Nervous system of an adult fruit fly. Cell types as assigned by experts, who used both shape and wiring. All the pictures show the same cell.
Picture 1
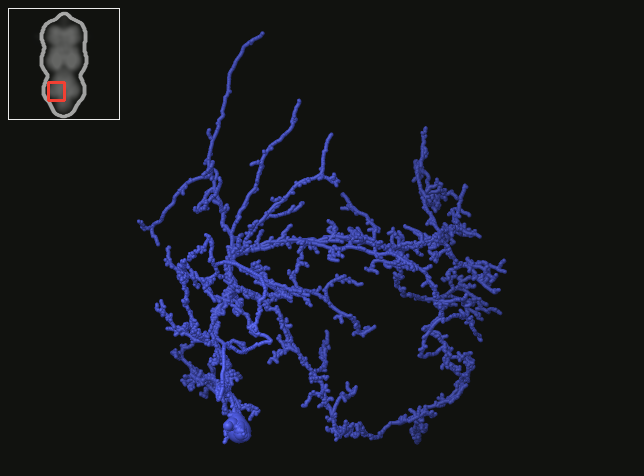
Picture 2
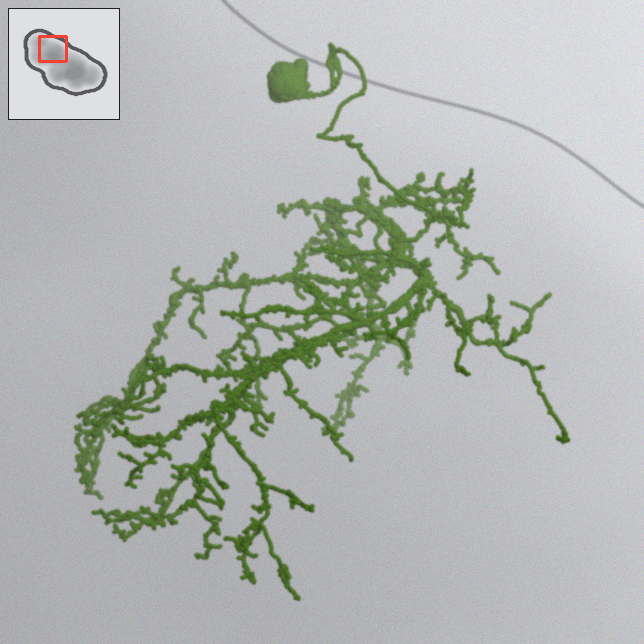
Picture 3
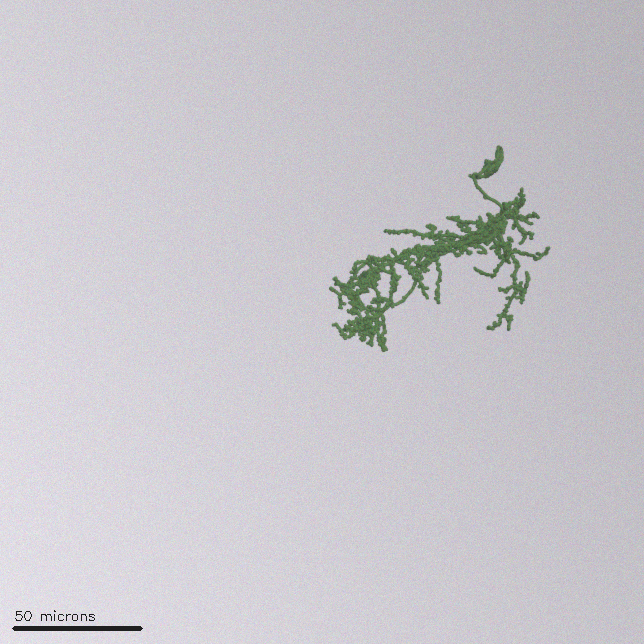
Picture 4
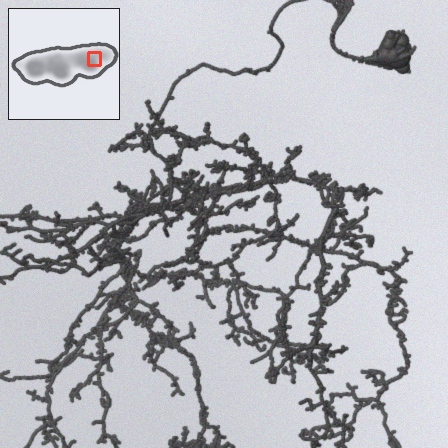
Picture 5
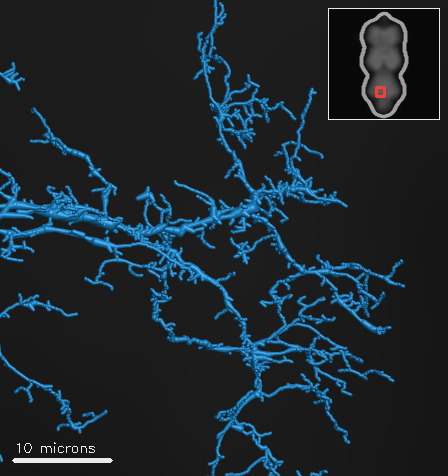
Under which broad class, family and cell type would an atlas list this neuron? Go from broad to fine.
nerve-cord intrinsic neuron; hemilineage 19A; IN19A037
